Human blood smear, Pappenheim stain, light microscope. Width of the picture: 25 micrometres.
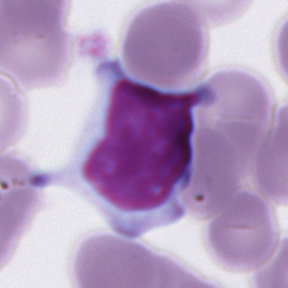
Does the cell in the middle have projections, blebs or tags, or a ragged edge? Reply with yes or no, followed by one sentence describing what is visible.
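Yes. The cell outline is irregular, with tapering cytoplasmic extensions reaching out toward the left.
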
